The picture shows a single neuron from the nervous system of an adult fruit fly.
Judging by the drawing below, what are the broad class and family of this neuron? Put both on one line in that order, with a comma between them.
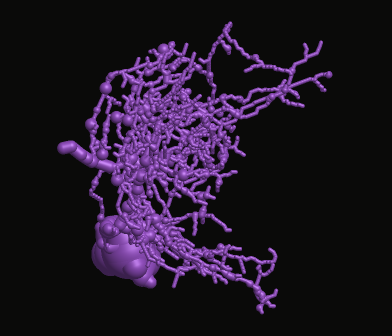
motor neuron of the nerve cord, MNad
